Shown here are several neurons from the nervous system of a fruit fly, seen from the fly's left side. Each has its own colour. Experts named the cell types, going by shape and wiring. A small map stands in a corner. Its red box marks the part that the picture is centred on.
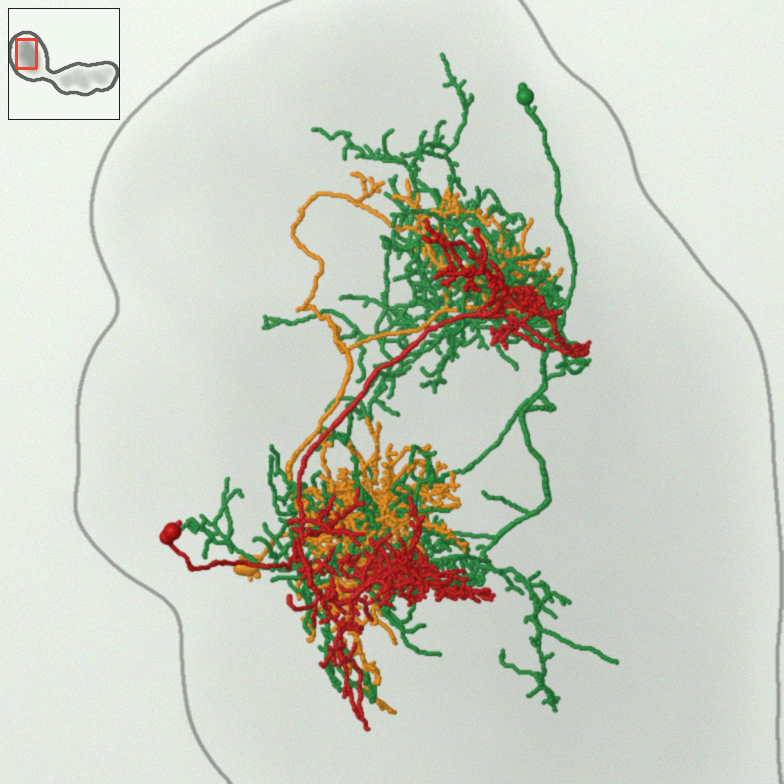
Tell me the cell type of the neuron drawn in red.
VES014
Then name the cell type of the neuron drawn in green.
PPM1201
